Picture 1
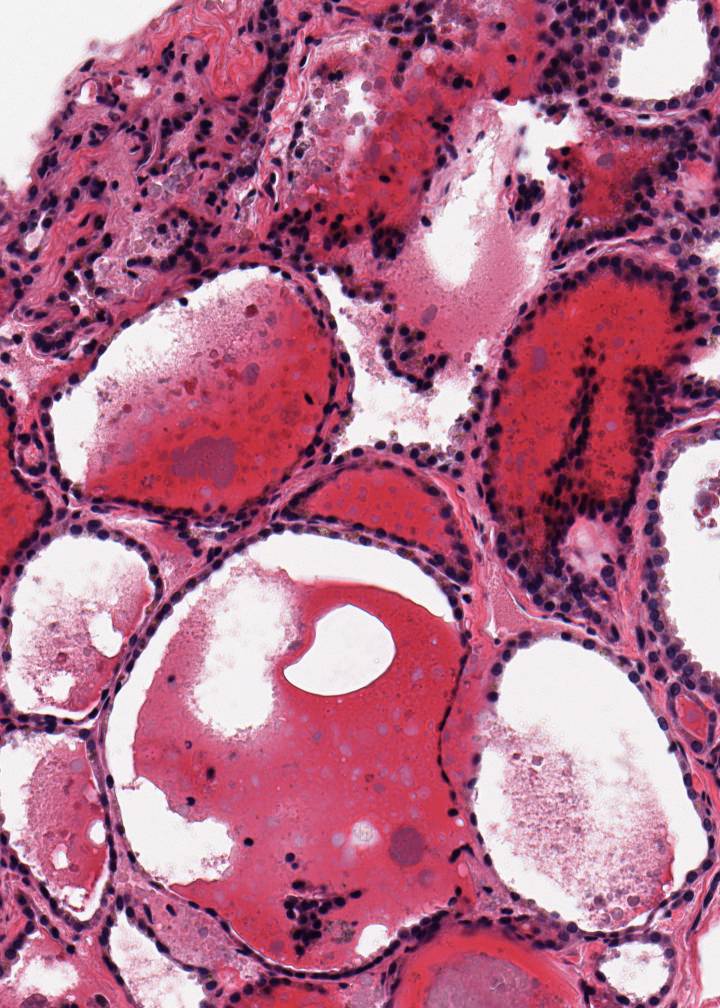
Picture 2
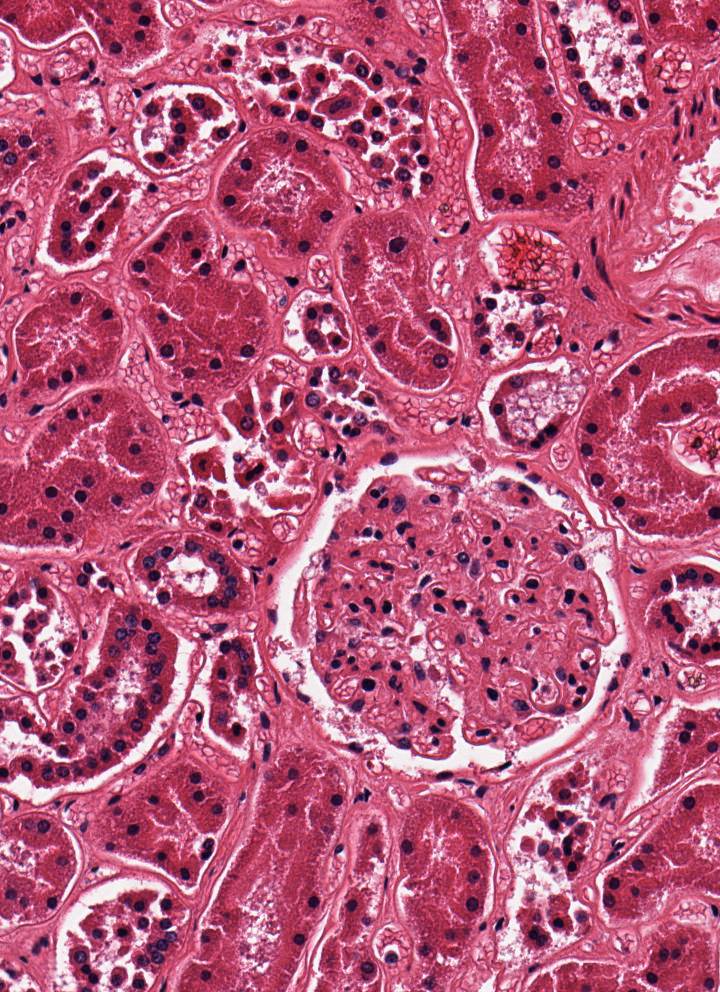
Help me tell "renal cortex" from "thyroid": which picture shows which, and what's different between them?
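First, picture 1 is thyroid and picture 2 is renal cortex. Second, arrangement: the thyroid has closely packed rounded follicles of widely varying size with thin pink fibrous strands between, and the renal cortex closely set tubules in cross and oblique section with thin stromal strips. Third, lining: one layer of flattened to low cuboidal cells with small dark nuclei in the thyroid; cells with abundant deeply eosinophilic granular cytoplasm and round dark nuclei in most larger renal tubules. Fourth, lumens: small pale round droplets dot the colloid of the lower central thyroid follicle, while the large pink tubules have ragged, fluffy lumen edges. Last, the renal cortex has a lobulated glomerular tuft holding many small dark nuclei.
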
